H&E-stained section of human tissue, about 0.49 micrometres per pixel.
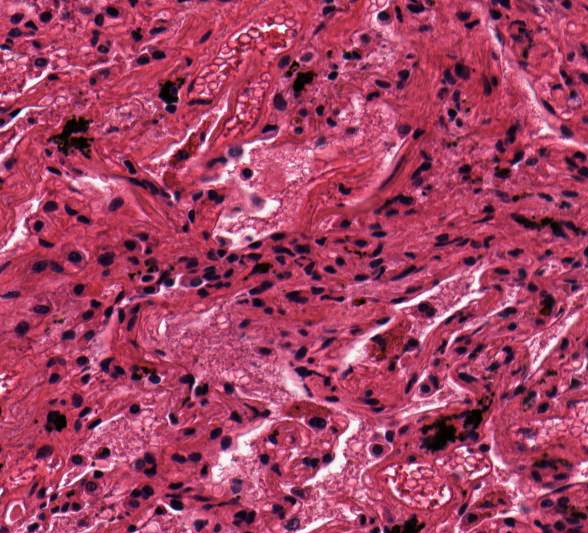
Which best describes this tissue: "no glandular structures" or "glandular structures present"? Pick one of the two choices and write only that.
No glandular structures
